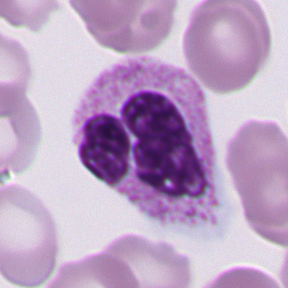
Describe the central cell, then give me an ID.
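Two main lobes make up the nucleus, lying side by side, the right lobe larger than the left. Its chromatin is dark purple and coarsely clumped. At the top the cell outline is rounded, and it narrows toward the lower right. The central cell is a segmented neutrophil.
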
